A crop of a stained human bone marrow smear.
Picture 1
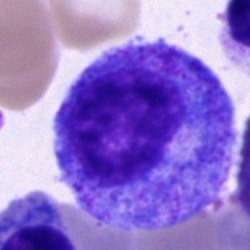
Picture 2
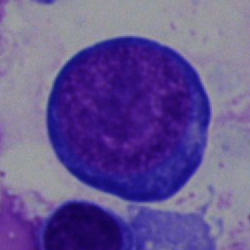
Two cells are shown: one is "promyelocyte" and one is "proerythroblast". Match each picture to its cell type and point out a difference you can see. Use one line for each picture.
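The cell in picture 1 is a promyelocyte. Many purple-red granules are scattered through the cytoplasm.
The cell in picture 2 is a proerythroblast. No granules are visible in the cytoplasm.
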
